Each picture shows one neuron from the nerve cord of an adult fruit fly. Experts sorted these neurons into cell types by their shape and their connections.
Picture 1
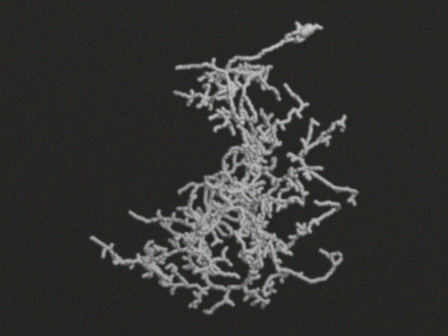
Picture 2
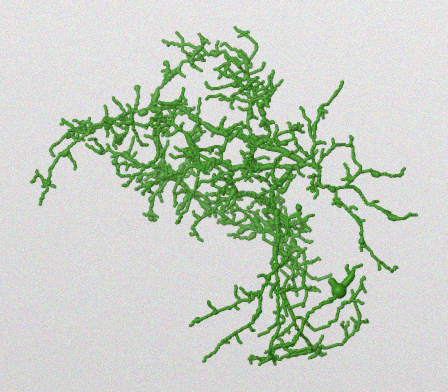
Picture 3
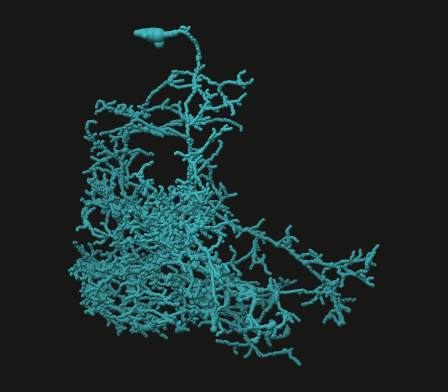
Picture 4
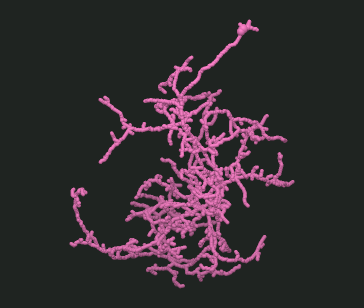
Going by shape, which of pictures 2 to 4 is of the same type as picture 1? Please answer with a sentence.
Picture 2 is of the same cell type.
